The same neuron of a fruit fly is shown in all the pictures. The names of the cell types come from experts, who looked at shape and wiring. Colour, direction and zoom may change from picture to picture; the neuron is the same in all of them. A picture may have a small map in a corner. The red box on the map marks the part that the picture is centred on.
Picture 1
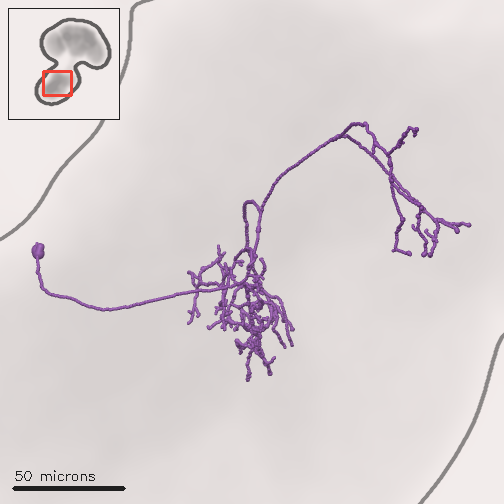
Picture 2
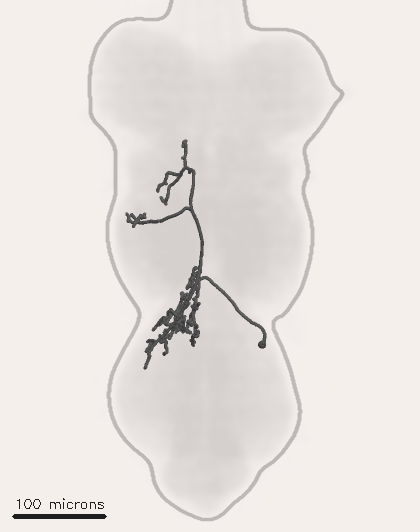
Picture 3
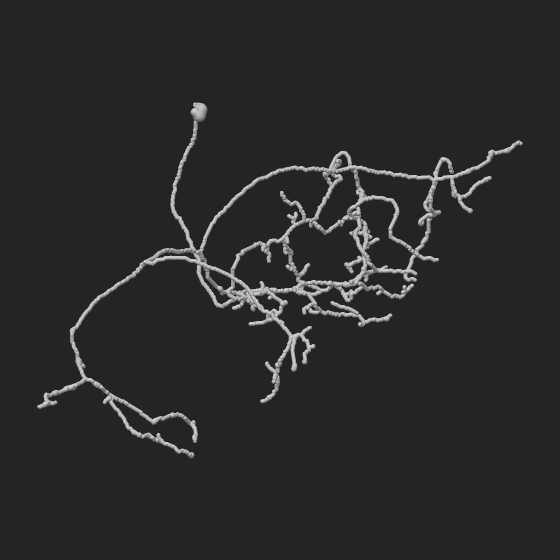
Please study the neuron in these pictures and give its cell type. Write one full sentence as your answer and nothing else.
Included in the cell type IN18B047 is this neuron.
